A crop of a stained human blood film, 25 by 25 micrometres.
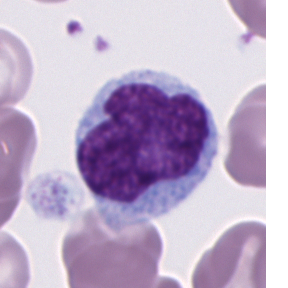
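Monocyte with a roundish outline and a slightly irregular, fuzzy edge. The nucleus is folded, with a notch cutting into its upper edge, and shows no distinct nucleolus. Very fine, dust-like pinkish-purple granules lie in the cytoplasm.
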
